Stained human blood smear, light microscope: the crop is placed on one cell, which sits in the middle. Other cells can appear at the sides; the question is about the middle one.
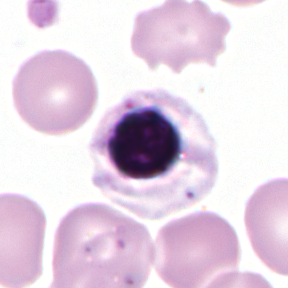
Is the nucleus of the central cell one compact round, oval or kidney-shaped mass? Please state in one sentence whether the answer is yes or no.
Yes, the nucleus of this cell is one compact round, oval or kidney-shaped mass.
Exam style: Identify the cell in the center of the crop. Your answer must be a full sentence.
The cell that lies at the centre of the crop is a normoblast.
